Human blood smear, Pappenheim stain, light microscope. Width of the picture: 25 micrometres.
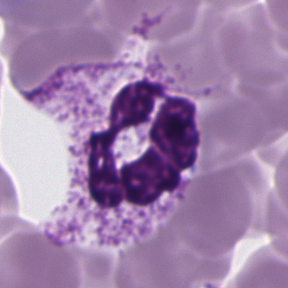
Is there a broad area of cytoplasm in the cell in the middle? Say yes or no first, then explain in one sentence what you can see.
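Yes. The cytoplasm is plentiful and very pale, nearly colourless with a faint pink tinge.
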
